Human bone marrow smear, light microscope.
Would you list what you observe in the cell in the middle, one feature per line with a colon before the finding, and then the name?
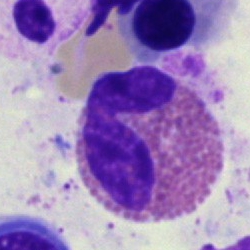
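Position: nucleus lies along the left side of the cell
Nuclear shape: curved, kidney-like band, concave side facing right
Chromatin: dark purple, coarsely clumped
Granules: round, fairly uniform in size
Identity: eosinophil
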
